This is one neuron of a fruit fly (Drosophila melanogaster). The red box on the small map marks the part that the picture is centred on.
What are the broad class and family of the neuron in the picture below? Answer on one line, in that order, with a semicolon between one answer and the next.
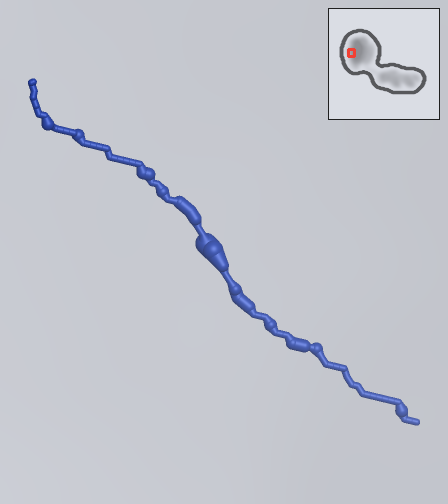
sensory neuron entering the brain; class mechanosensory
